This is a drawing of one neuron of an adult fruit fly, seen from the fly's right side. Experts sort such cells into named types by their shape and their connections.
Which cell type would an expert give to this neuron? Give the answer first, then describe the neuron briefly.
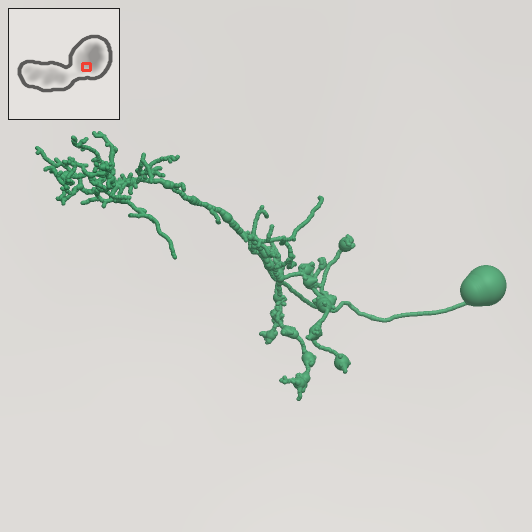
It is of cell type Mi13. It is an optic-lobe intrinsic neuron. Its cell body lies on the right of the picture. The picture shows dozens of branch ends.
